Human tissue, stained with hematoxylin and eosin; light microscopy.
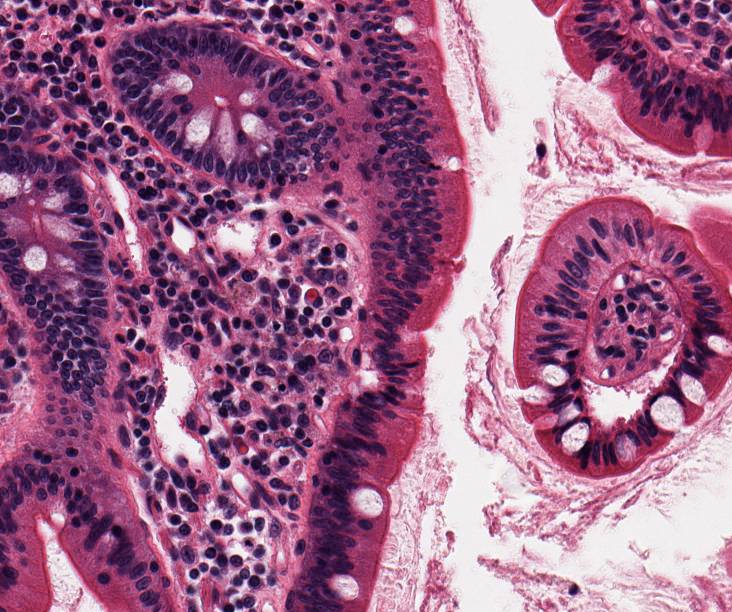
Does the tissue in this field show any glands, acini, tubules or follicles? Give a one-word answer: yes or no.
Yes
